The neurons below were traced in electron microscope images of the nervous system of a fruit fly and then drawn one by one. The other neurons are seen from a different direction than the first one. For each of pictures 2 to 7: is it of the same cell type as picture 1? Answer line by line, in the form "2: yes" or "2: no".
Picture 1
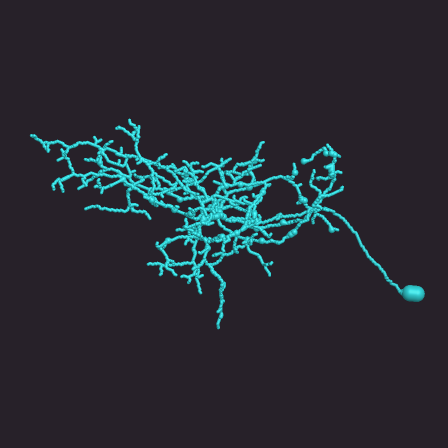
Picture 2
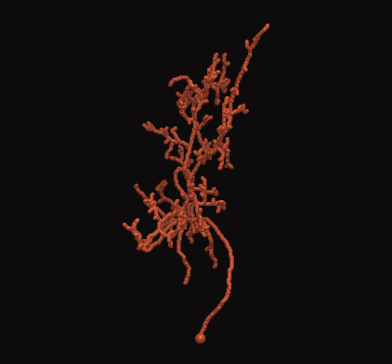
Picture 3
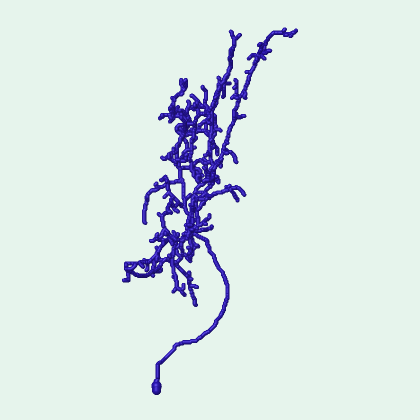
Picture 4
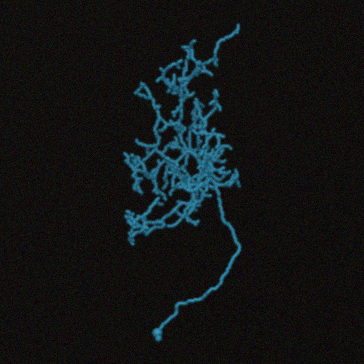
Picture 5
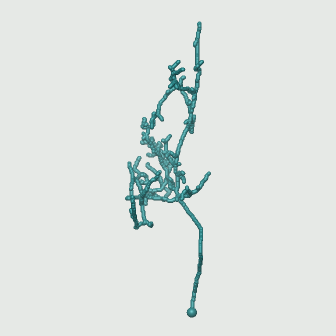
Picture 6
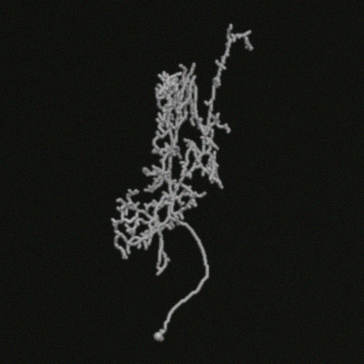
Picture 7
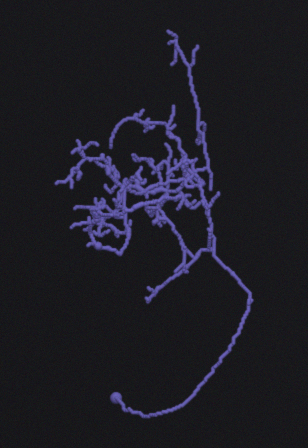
2: yes
3: yes
4: yes
5: no
6: yes
7: no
